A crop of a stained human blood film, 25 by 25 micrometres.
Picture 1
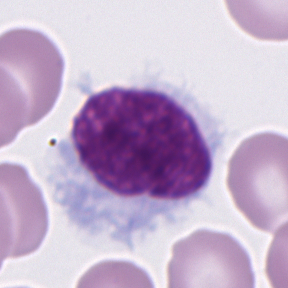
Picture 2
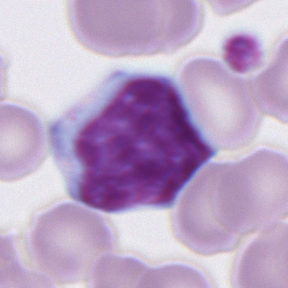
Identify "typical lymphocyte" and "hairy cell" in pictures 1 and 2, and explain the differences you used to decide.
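Picture 1 shows a hairy cell; picture 2, a typical lymphocyte. The border in picture 1 is fringed all round with many fine, hair-like cytoplasmic projections.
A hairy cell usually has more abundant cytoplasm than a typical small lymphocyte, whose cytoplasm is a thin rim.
In picture 2 the cytoplasm is a scant, narrow rim, mainly left of the nucleus; in picture 1 it is broadest on the lower-left side of the nucleus. The nucleus in picture 1 is single, unlobed and oval, about 12 by 9 micrometres; in picture 2 it is angular and irregular, with several fairly straight edges. Chromatin is finely mottled in picture 1 but dark purple and clumped in picture 2.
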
